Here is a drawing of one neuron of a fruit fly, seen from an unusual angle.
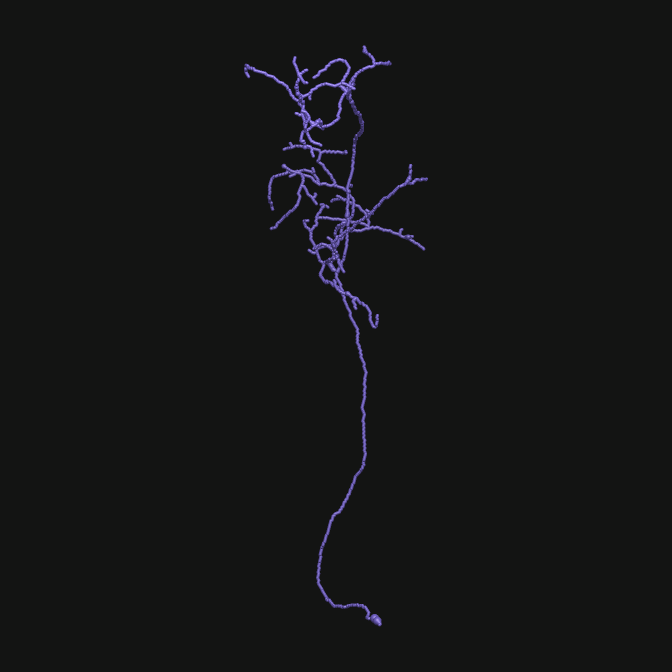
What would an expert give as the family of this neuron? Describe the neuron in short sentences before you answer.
Dozens of branch ends can be seen. In this view it is more than twice as tall as it is wide. Its broad class is central-brain intrinsic neuron. Its family is hemilineage MX7.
